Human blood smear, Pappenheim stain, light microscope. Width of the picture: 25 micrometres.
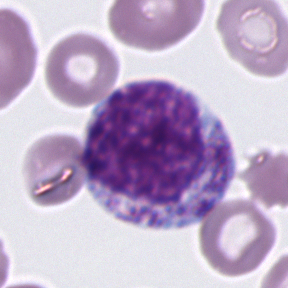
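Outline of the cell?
Roughly round.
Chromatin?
Dark purple, coarsely clumped.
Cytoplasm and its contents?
Pale blue, holding many dark purple granules.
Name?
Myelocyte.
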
